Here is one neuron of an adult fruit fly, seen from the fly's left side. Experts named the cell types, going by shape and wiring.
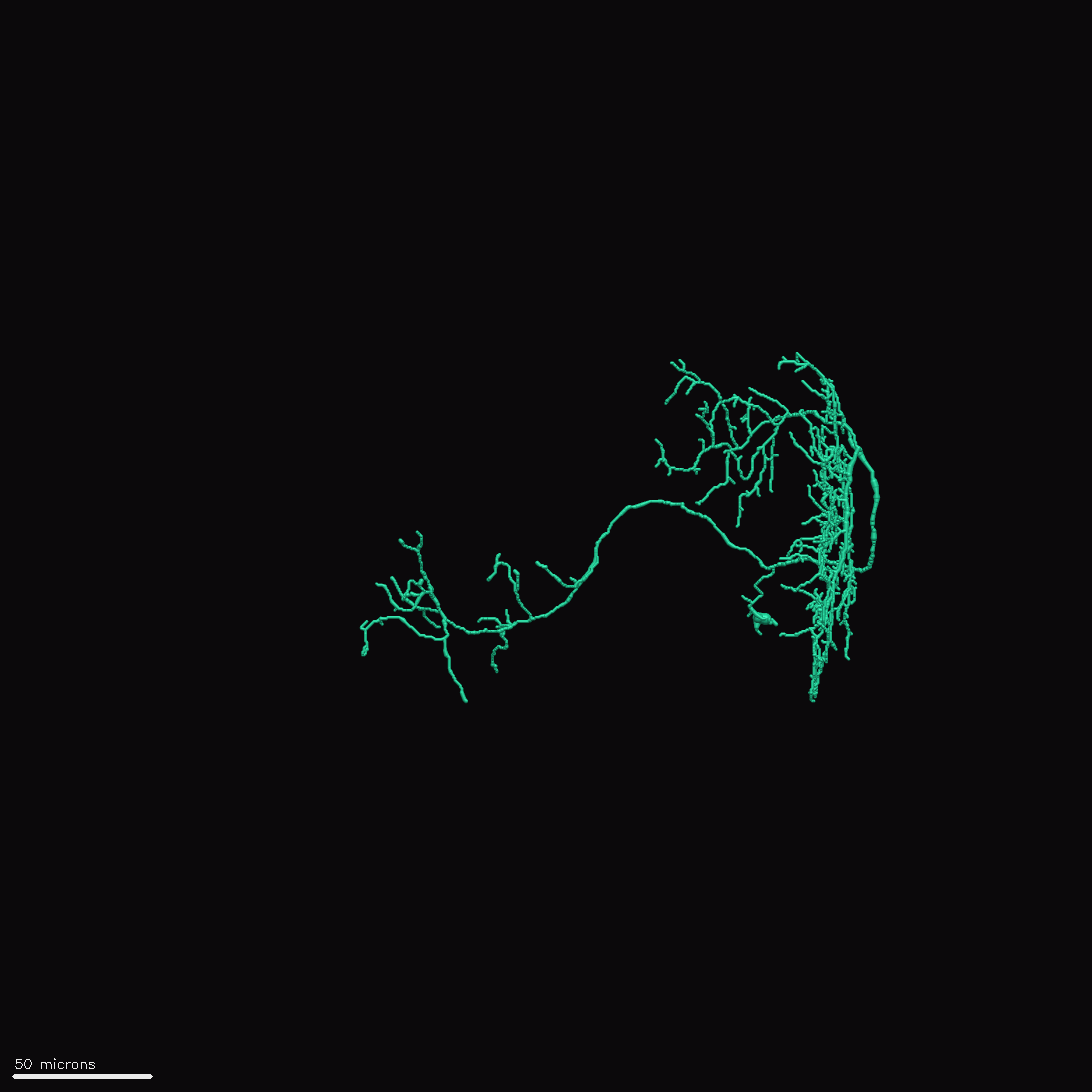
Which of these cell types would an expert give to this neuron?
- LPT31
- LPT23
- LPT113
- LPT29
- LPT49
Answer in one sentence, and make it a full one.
This neuron is of the type LPT29.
